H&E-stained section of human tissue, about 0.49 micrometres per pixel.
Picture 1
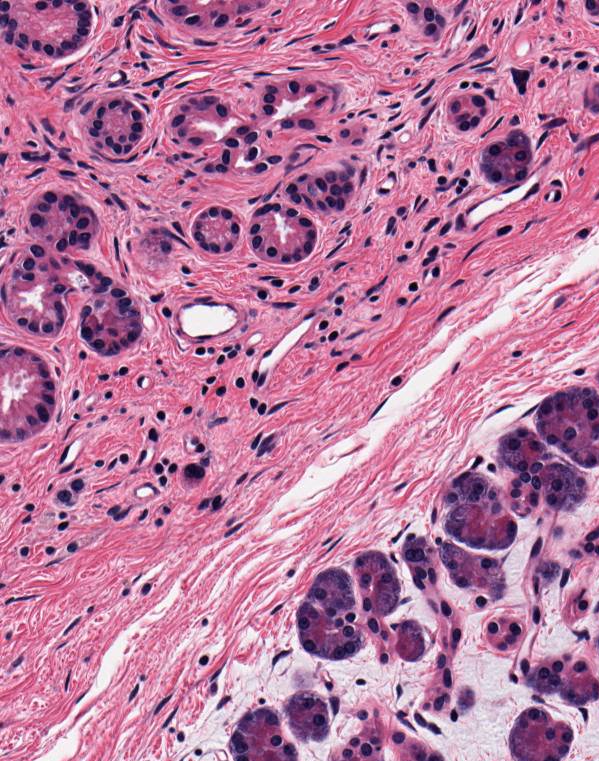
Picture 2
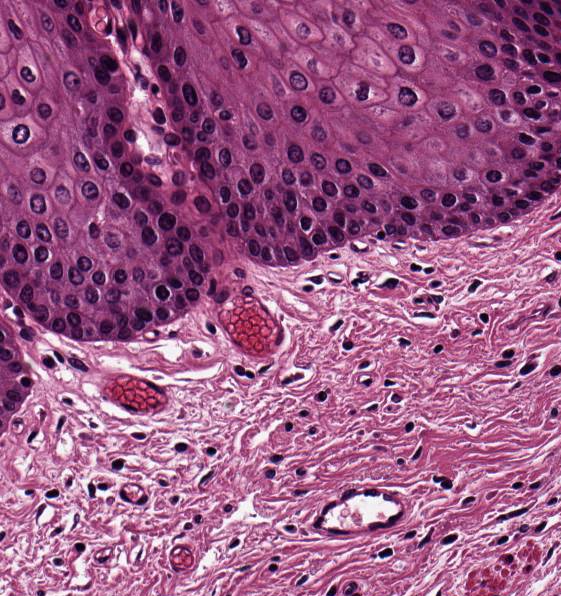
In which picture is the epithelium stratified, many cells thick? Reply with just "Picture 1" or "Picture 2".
Picture 2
